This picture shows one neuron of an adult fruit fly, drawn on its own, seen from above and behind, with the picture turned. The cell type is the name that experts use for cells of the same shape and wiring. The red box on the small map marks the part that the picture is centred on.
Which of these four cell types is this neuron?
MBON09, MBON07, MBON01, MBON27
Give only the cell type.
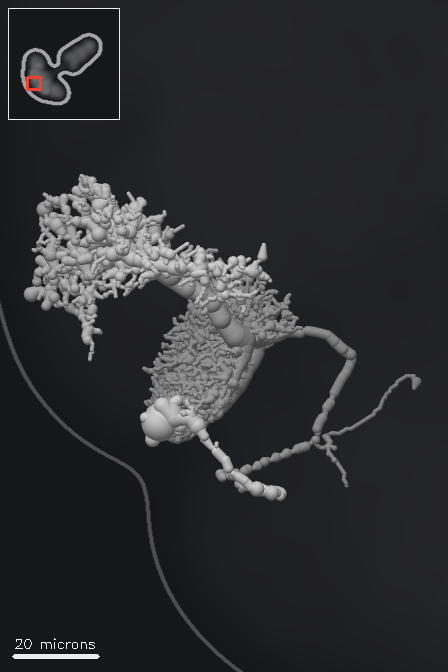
MBON01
